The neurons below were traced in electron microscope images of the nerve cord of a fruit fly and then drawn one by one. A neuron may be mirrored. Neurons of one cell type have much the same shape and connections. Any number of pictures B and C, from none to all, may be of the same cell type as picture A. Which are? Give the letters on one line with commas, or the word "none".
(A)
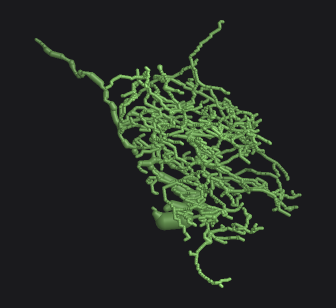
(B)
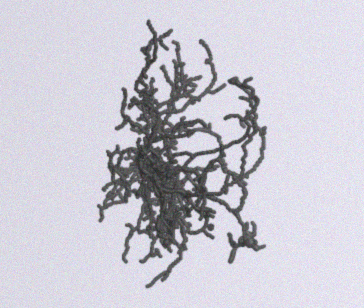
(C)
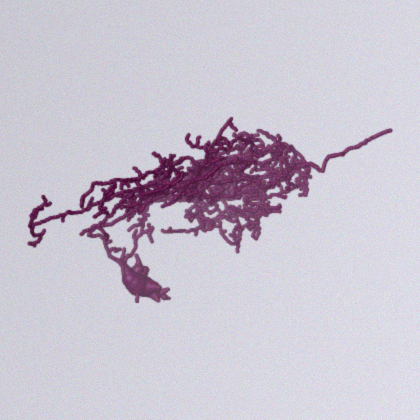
none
